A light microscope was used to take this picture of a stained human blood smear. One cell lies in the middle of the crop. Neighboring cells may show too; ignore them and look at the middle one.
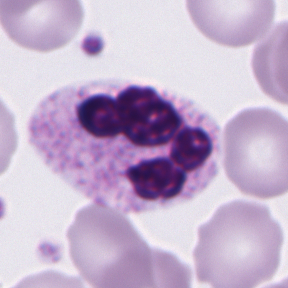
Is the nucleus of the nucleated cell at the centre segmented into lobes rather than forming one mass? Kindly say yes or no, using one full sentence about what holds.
Yes, it is a lobed nucleus that this cell has.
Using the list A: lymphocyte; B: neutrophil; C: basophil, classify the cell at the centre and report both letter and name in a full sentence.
Option B gives the correct identity of the central cell, namely a neutrophil.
